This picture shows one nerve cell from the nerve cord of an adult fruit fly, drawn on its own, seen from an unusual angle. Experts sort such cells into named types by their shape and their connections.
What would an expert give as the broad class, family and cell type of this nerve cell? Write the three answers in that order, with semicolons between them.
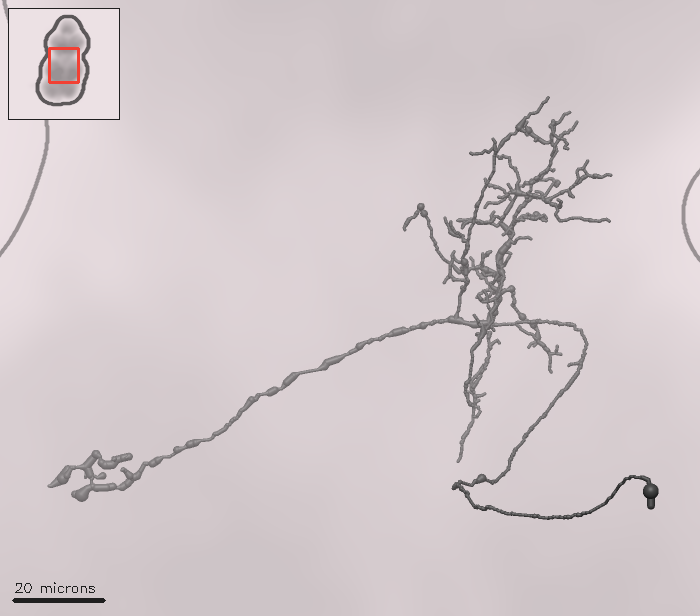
nerve-cord intrinsic neuron; hemilineage 06A; IN06A070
